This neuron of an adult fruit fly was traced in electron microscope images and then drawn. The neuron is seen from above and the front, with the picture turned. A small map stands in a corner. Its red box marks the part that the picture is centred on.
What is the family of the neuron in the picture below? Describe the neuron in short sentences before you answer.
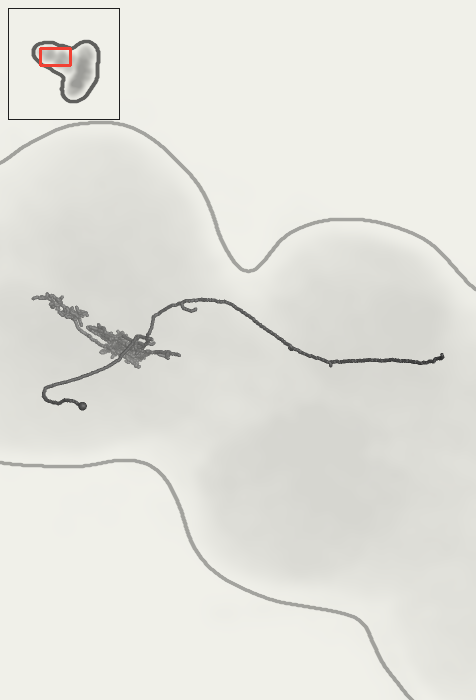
The cell body can be seen on the left of the picture. In this view it is more than twice as wide as it is tall. This is a nerve-cord intrinsic neuron. The family is hemilineage 23B.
